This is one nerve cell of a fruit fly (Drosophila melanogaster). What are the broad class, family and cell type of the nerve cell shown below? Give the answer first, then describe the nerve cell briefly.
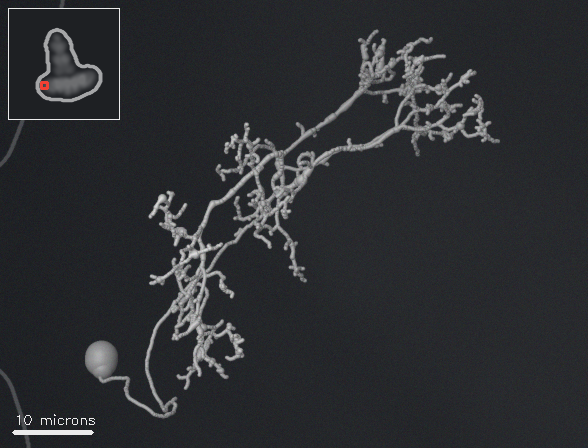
Its broad class is optic-lobe intrinsic neuron. Its family is Mi. The cell type is Mi14. The cell body is at the lower left of the picture. By the scale bar it is about 55 microns wide in this view. Dozens of branch ends can be seen.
